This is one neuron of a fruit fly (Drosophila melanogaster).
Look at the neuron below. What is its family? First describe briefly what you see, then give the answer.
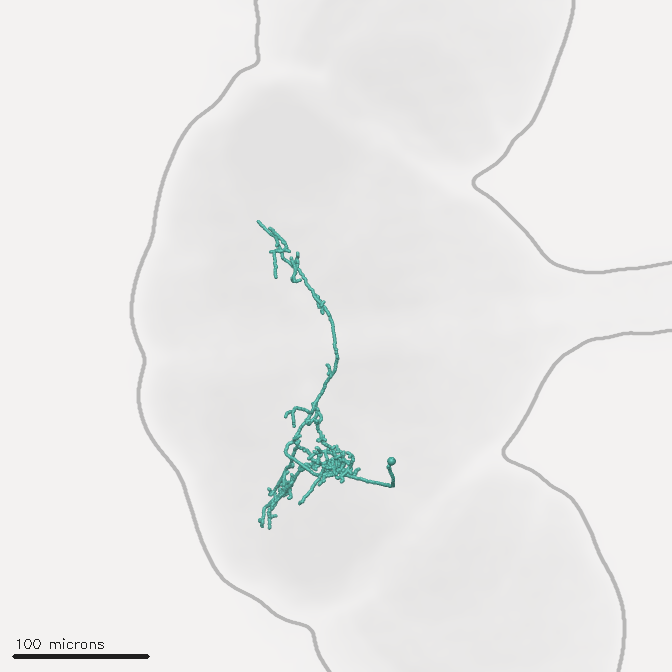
It lies in the brain. From top to bottom in the picture it spans about 250 microns. This is a central-brain intrinsic neuron. The family is hemilineage DL1_ventral.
